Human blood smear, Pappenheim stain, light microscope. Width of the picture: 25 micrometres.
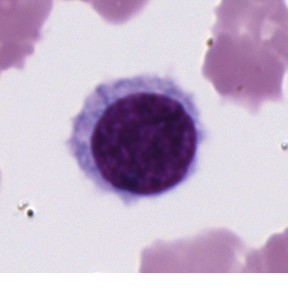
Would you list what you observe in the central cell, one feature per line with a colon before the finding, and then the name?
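Chromatin: dark purple, mottled, darker clumps on lighter patches
Nucleolus: none distinct
Cytoplasm: no granules, no clear vacuoles
Cell type: hairy cell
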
